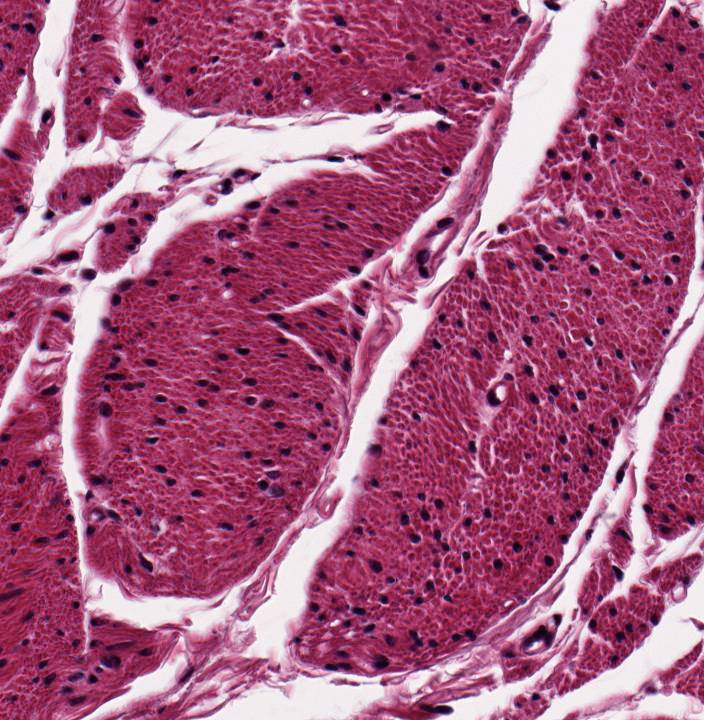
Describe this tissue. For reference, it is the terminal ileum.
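Within the bundles, muscle cells are mostly cross-sectioned, forming a fine mosaic of small rounded profiles. Their cytoplasm stains deep pink-red with eosin. The septa between bundles are thin pale pink connective tissue strands with a few elongated dark nuclei. Epithelium and glands are absent.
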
